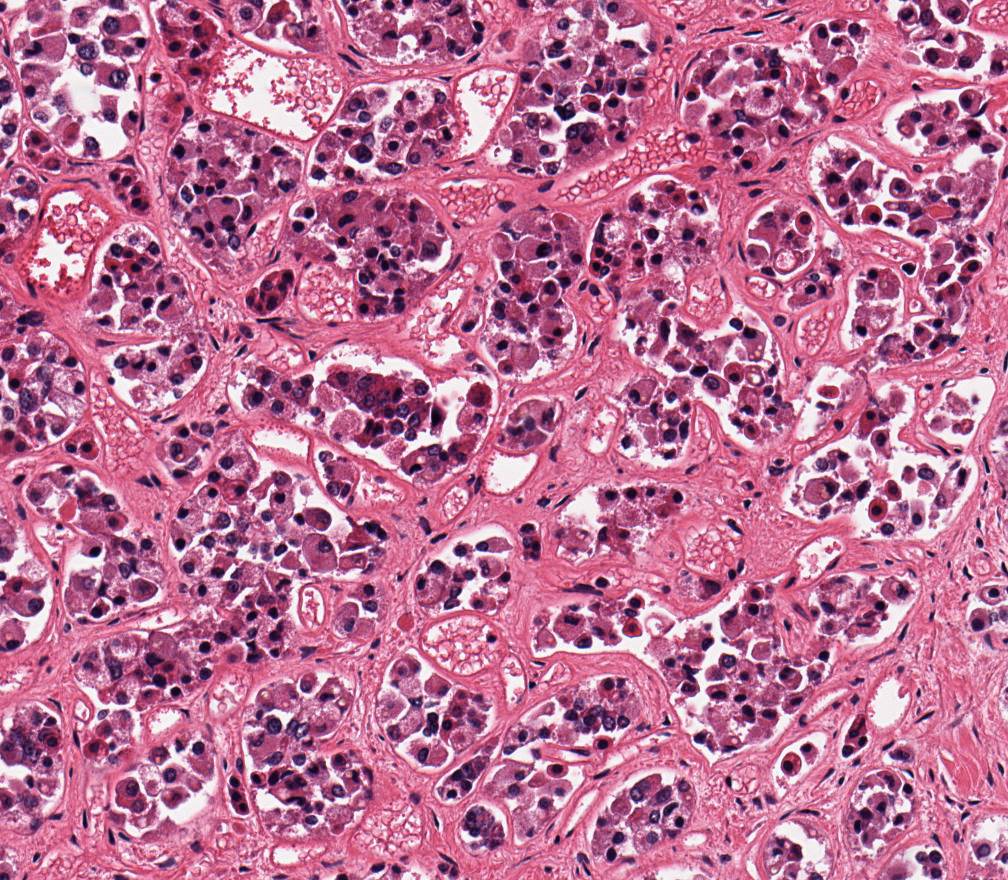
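Pituitary: across the whole field, cells sit in rounded nests split by thin fibrous septa. The nest cells have round nuclei of varying size, many of them darkly stained. Thin-walled vascular channels full of red blood cells run in the septa, most obviously upper left. The septa themselves are pink collagen with scattered spindle-shaped nuclei.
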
